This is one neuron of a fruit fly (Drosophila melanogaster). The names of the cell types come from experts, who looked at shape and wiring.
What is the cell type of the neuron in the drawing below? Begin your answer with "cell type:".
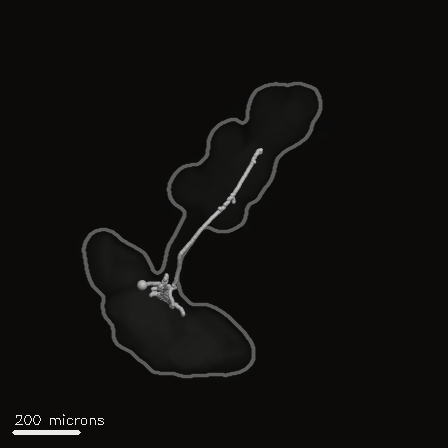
cell type: DNg11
